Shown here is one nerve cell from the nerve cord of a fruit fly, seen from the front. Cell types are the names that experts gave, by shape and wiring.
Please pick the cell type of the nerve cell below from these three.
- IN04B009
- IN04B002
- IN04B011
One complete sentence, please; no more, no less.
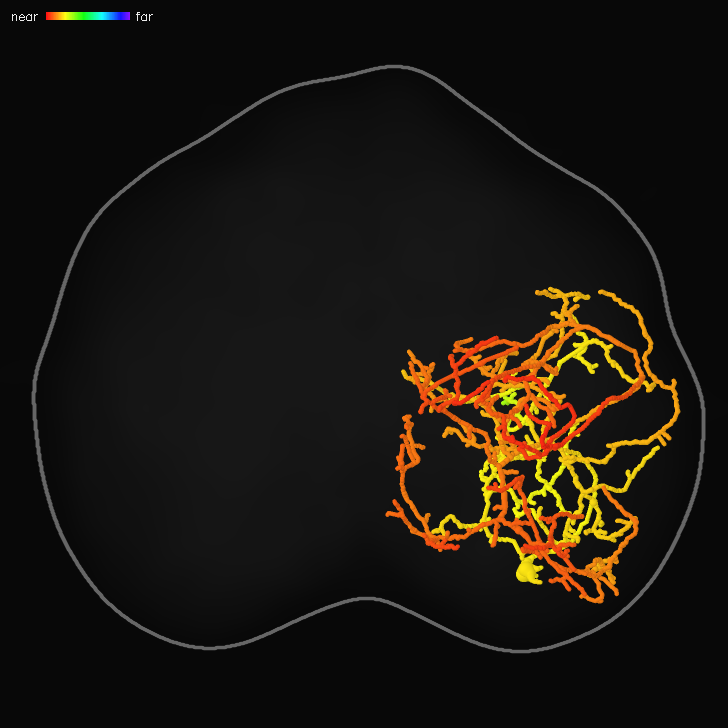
The cell type IN04B009 includes this nerve cell.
